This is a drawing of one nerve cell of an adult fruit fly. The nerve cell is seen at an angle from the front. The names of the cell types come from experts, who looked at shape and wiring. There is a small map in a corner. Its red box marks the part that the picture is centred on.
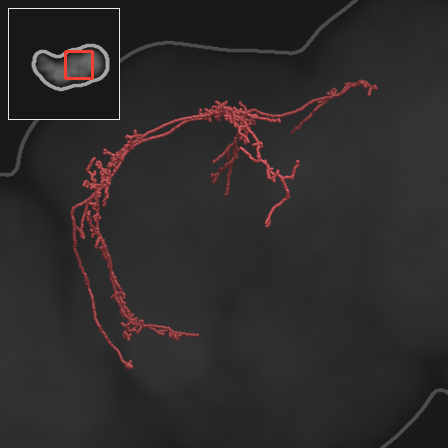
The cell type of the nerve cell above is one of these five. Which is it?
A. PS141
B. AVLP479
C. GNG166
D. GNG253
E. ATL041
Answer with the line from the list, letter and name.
E. ATL041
